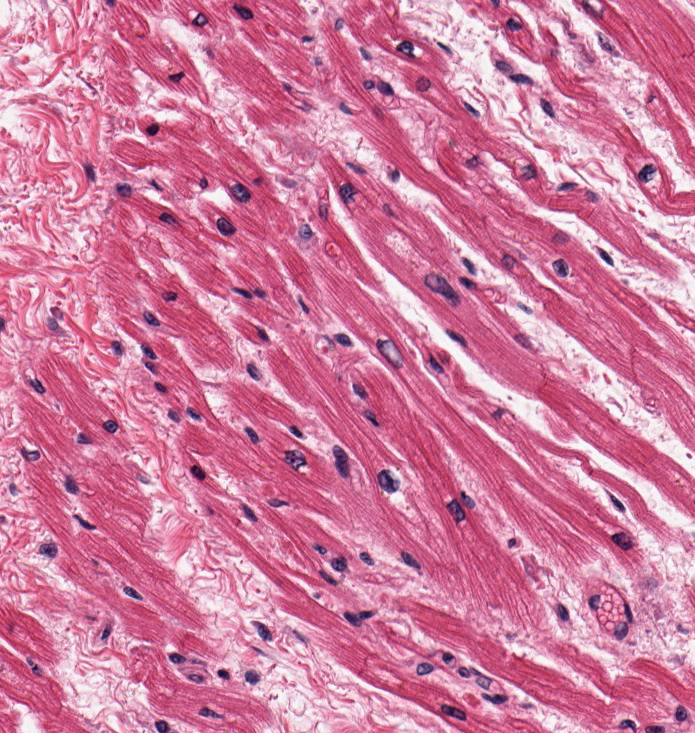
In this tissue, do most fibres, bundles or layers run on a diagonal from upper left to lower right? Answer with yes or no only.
Yes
